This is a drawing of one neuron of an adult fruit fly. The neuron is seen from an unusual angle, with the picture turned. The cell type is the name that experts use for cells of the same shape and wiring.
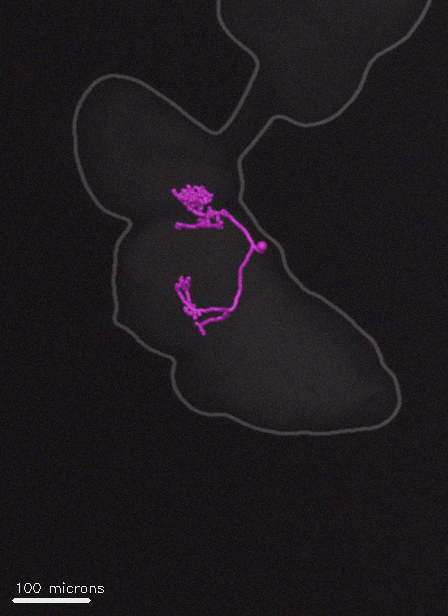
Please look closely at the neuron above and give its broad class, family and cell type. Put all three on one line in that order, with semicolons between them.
visual projection neuron; hemilineage VLPd&p1_posterior; LoVP77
